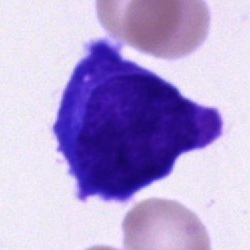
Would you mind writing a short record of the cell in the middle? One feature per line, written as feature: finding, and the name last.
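Nucleus: fills most of cell
Chromatin: dark purple throughout, little detail
Cytoplasm: scant, deep blue, mainly a left-edge band
Bulge: rounded, purple, projecting from right side
Name: blast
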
